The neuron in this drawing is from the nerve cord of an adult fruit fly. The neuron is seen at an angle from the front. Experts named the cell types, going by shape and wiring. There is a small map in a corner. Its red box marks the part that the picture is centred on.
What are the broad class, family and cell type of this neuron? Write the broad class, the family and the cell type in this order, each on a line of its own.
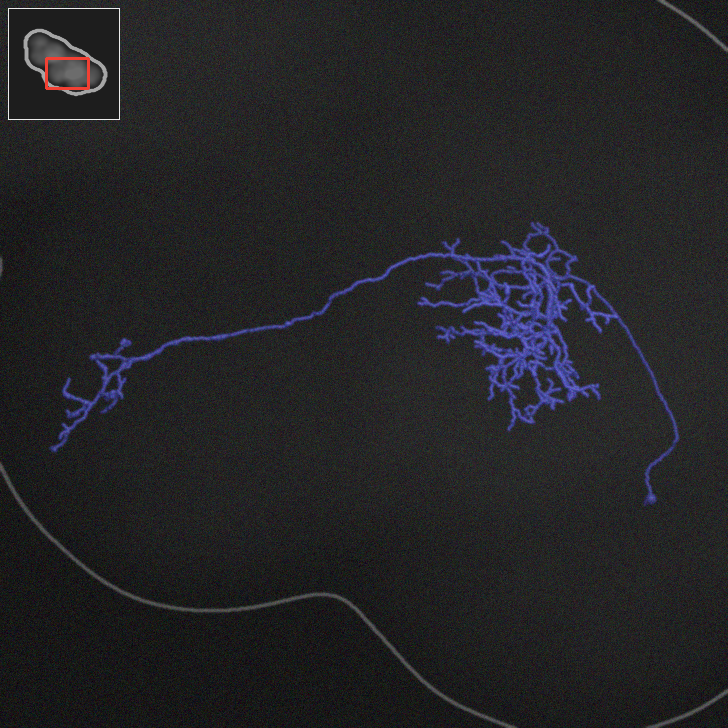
nerve-cord intrinsic neuron
hemilineage 07B
IN07B080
